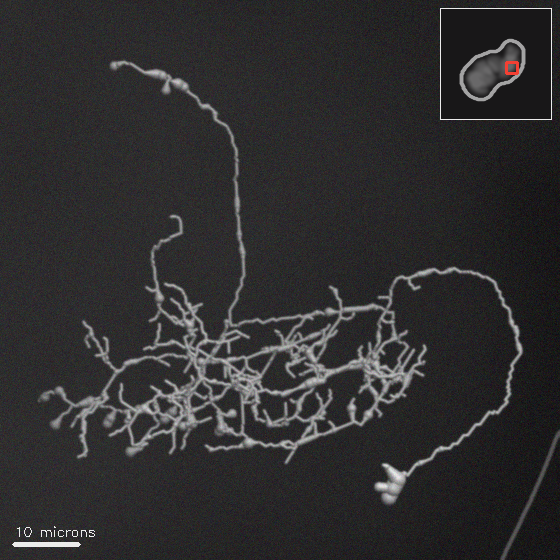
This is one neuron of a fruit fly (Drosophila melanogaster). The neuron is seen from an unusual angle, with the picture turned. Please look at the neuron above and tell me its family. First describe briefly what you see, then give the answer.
From left to right in the picture it spans about 75 microns. Dozens of branch ends can be seen. It is a nerve-cord intrinsic neuron. The family is hemilineage 01B.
